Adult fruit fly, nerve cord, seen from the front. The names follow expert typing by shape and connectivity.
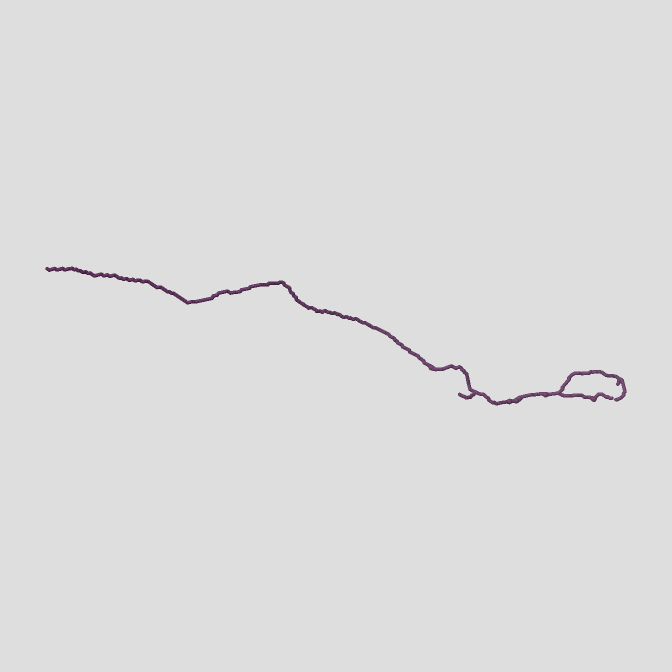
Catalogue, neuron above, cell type: WG1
